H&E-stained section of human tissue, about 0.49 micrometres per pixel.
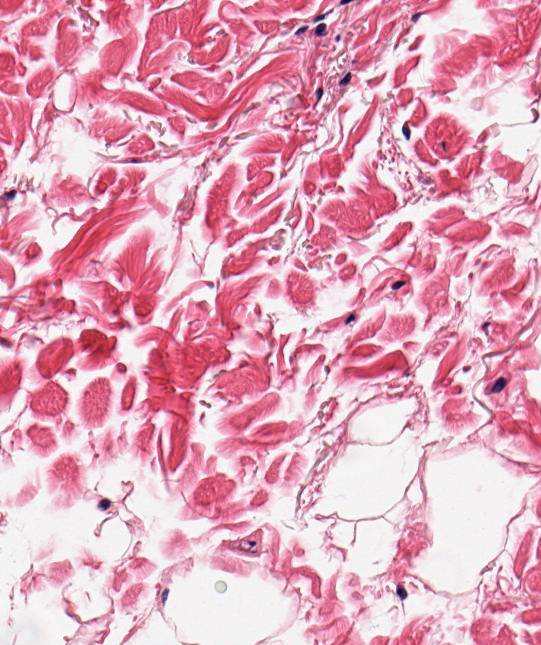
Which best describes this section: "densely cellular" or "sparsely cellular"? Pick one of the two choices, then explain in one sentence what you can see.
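Sparsely cellular. Nuclei are few, small and dark blue, scattered singly between the fibres.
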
